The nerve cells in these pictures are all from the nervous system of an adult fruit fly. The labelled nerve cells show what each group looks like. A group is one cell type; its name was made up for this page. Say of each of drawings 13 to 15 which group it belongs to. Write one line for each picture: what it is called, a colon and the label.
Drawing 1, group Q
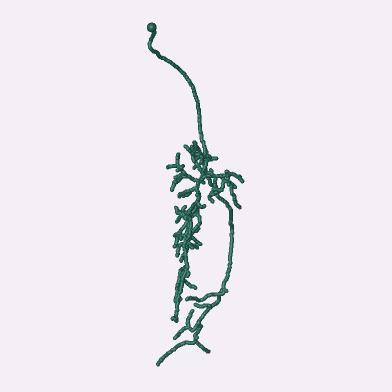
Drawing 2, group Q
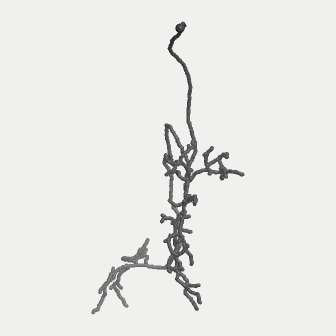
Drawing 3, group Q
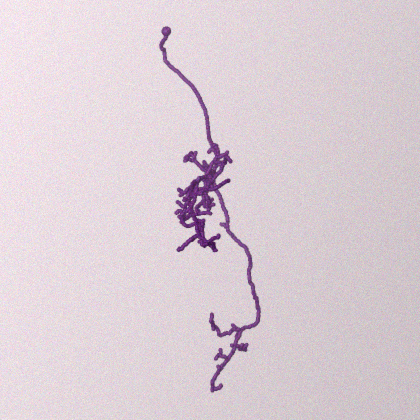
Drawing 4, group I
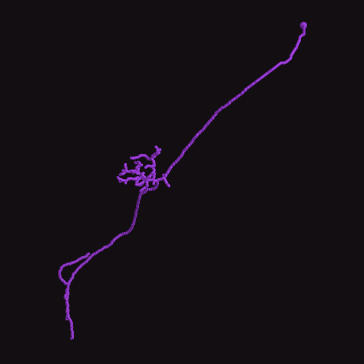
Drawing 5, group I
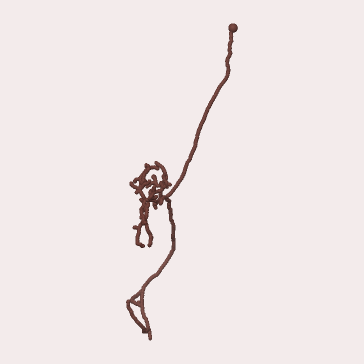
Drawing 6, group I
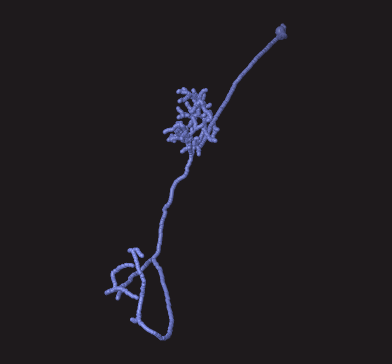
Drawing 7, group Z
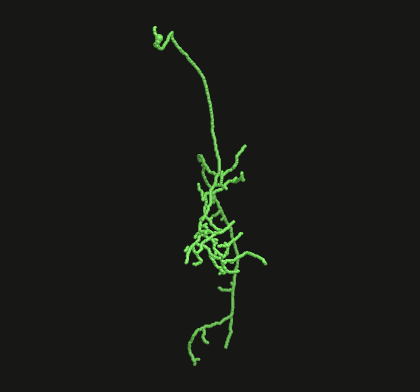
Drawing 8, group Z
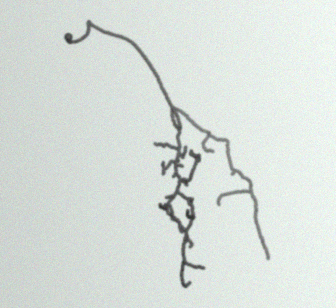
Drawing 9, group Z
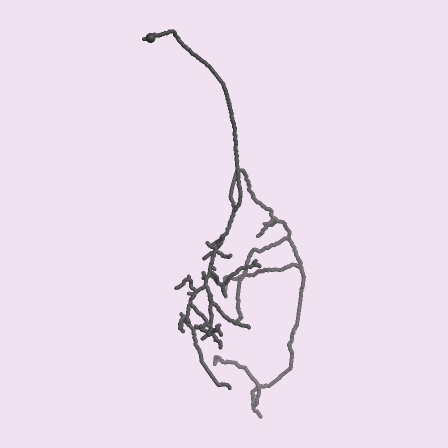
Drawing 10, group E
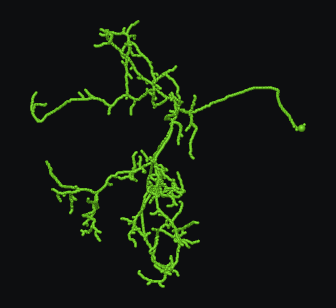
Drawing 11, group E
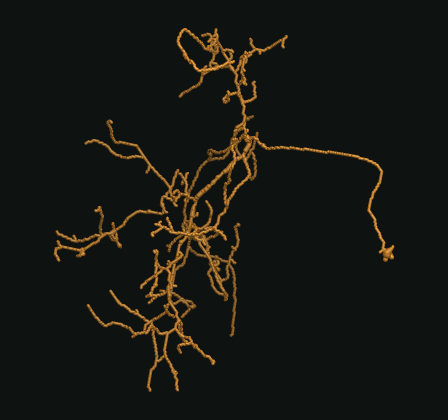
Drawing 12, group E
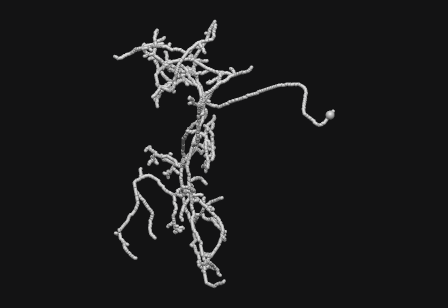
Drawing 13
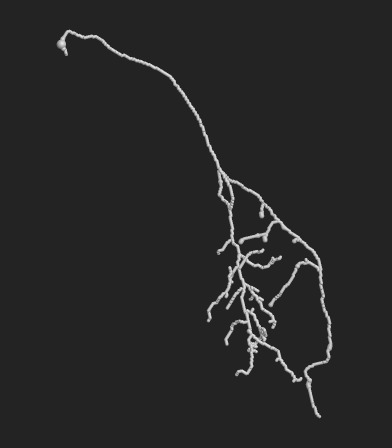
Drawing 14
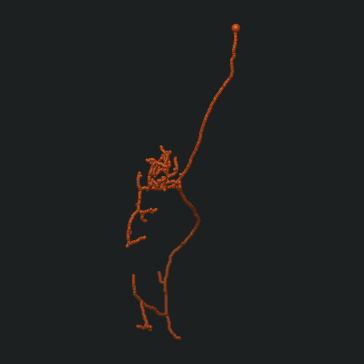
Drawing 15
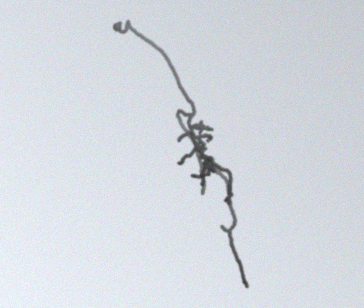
13: group Z
14: group I
15: group Z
